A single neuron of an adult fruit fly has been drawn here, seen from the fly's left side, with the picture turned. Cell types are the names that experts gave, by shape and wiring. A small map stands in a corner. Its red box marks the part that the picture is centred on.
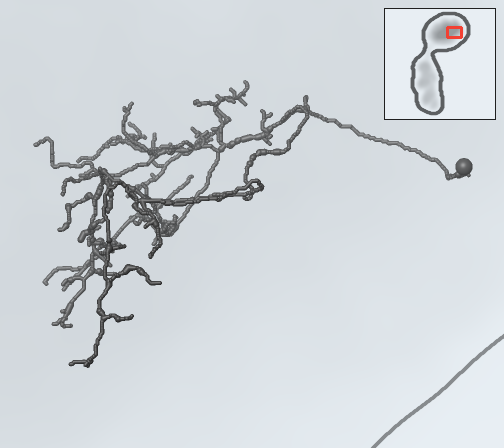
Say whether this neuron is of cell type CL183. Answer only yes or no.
yes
